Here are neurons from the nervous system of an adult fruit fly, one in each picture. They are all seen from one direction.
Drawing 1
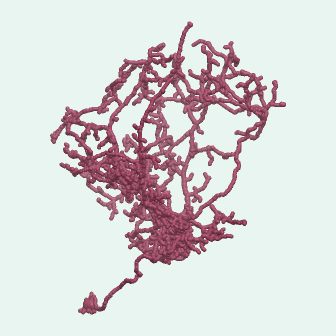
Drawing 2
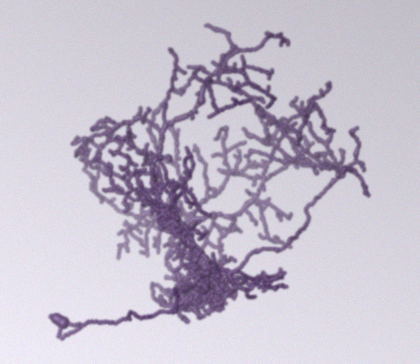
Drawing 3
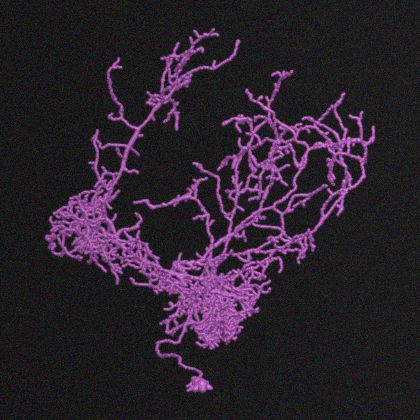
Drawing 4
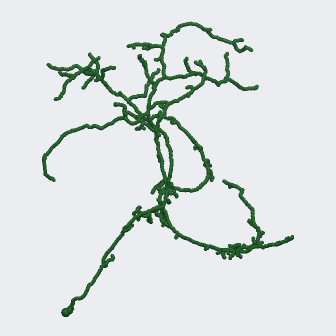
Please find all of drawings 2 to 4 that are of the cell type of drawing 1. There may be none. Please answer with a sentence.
Drawing 2 and drawing 3 are of the same cell type.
